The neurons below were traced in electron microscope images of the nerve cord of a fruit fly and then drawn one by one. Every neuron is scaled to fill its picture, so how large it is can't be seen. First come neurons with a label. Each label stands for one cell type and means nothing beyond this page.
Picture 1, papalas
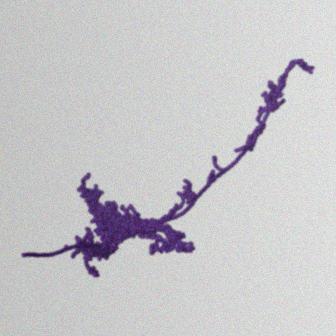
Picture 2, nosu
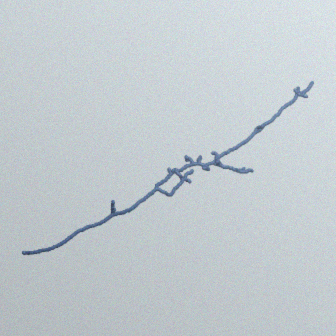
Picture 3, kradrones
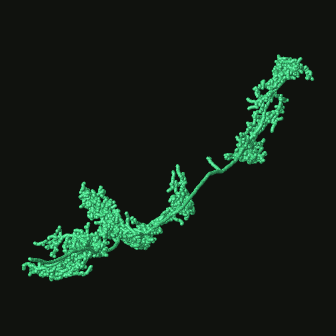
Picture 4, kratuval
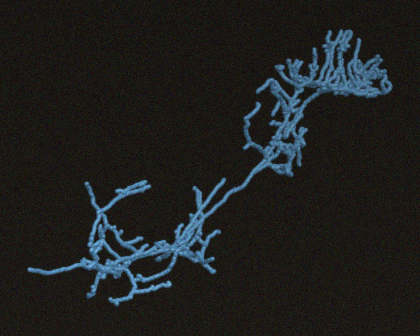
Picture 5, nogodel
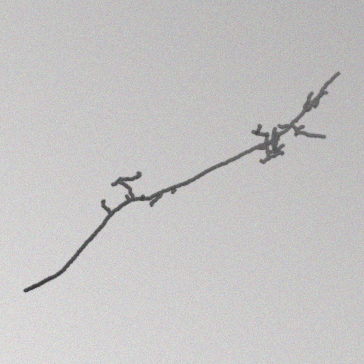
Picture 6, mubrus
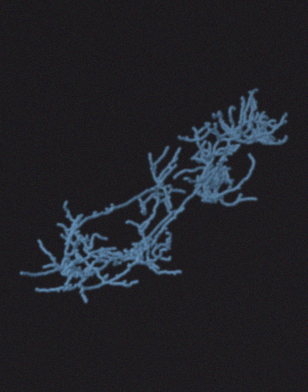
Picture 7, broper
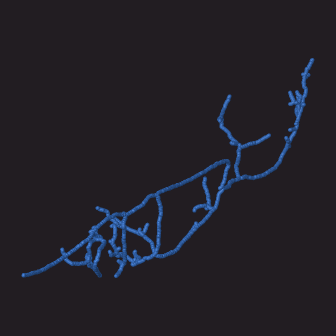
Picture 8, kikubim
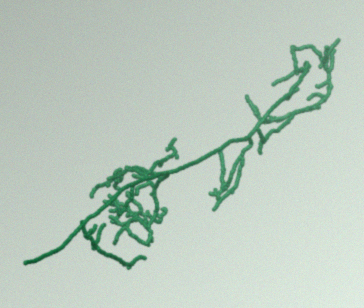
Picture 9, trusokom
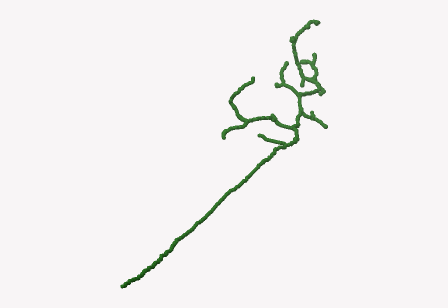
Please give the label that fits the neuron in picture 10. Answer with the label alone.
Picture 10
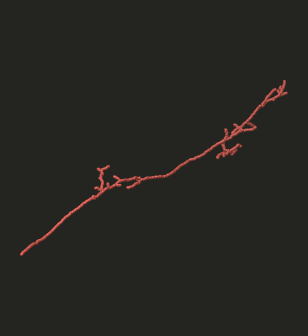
nogodel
